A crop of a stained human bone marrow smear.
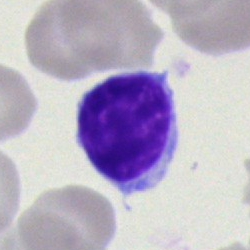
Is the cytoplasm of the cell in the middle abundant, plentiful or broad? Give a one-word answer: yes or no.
No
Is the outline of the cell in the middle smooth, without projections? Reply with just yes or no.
No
